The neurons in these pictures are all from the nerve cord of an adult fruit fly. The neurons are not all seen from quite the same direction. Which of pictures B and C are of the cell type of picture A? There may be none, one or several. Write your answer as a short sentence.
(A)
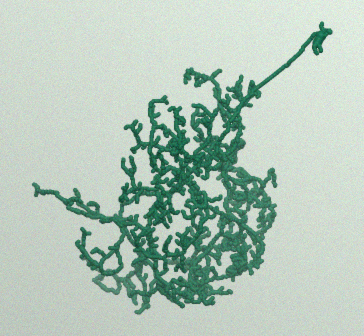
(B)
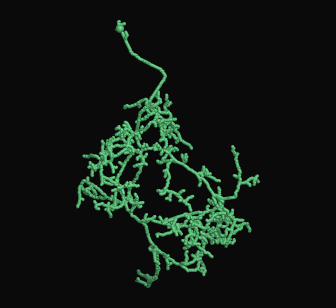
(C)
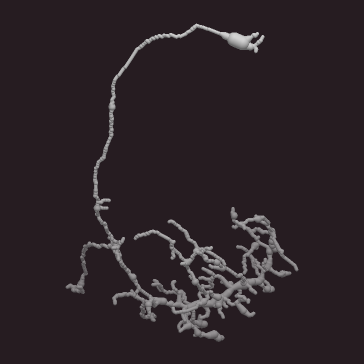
Picture B is of the same cell type.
